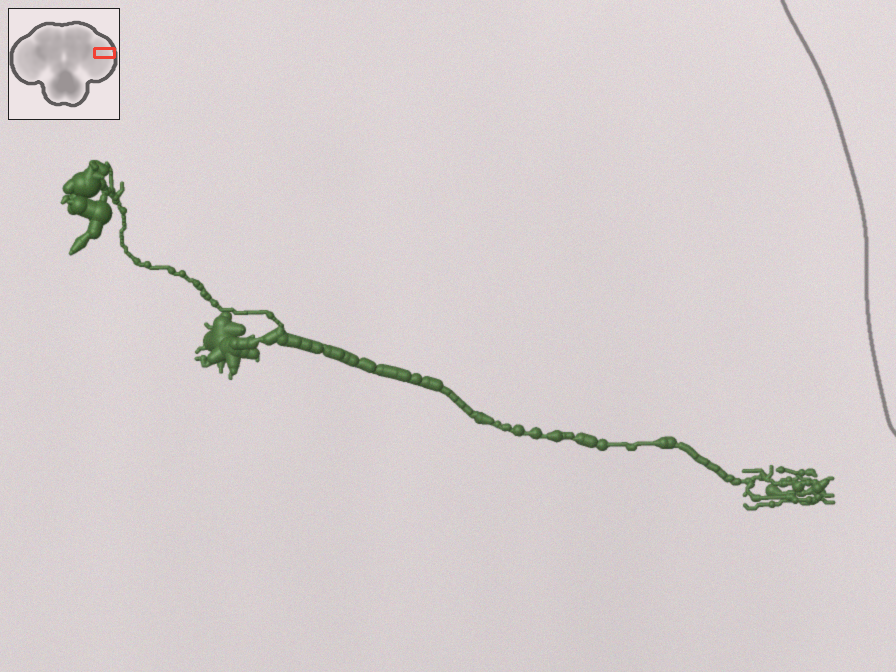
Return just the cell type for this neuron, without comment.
T1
